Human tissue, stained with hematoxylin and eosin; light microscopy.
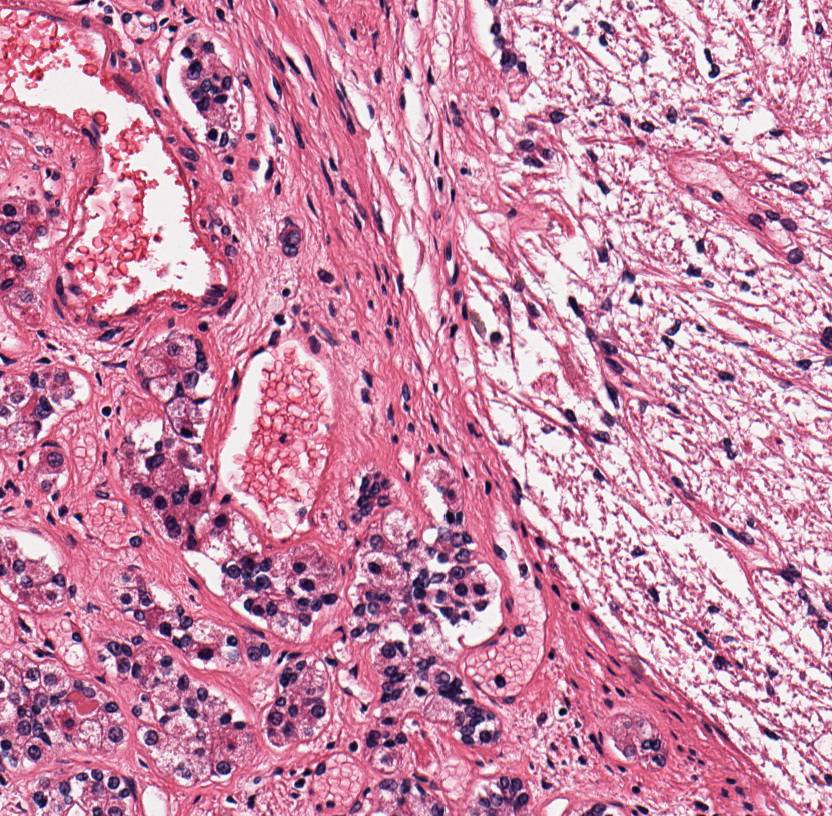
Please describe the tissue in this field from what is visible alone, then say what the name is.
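Nests of epithelioid cells fill the left and lower left, separated by thin pink fibrovascular septa. Over in the upper right it's loose pale tissue instead, a wispy fibrillary meshwork with scattered small dark nuclei. Running diagonally from top centre towards the lower right there's a band of dense pink collagen with elongated spindle nuclei. This is pituitary.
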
